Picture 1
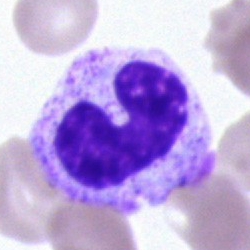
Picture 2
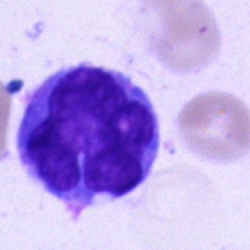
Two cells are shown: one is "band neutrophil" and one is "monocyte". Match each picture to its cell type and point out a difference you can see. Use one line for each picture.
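In picture 1 we see a band neutrophil: Fine purple granules are scattered throughout the cytoplasm.
In picture 2 we see a monocyte: No distinct granules can be seen in the cytoplasm.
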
